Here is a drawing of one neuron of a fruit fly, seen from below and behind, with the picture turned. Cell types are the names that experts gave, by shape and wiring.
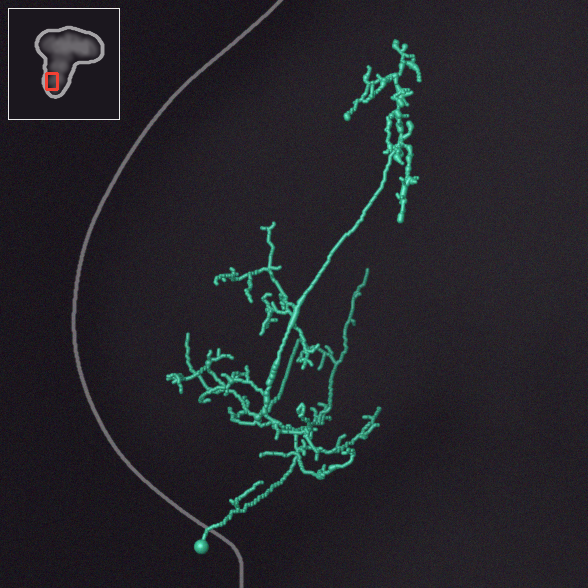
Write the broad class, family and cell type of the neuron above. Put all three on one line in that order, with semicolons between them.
nerve-cord intrinsic neuron; hemilineage 19A; IN19A088_c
